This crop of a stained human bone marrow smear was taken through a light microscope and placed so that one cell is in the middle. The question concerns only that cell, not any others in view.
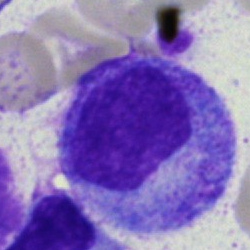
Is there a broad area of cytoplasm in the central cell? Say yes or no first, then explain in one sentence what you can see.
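Yes. The cytoplasm is abundant and blue.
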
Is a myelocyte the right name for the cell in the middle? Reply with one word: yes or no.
yes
